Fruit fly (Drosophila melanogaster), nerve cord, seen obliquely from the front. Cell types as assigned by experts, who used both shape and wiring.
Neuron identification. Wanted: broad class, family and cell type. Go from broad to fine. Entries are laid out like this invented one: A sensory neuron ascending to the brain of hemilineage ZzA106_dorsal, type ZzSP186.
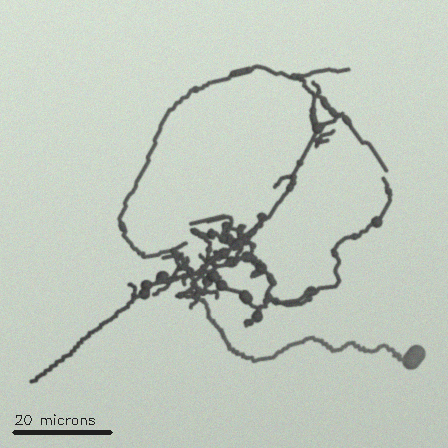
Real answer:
A nerve-cord intrinsic neuron of hemilineage 02A, type IN02A065.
